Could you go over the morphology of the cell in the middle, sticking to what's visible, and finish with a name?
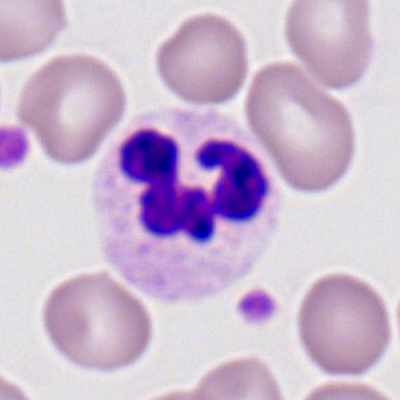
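A round, smooth outline bounds the cell. Its chromatin is dense and clumped, staining dark purple. The cytoplasm is abundant and pale pinkish-lilac, containing fine, faint lilac granules. This cell is a segmented neutrophil.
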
